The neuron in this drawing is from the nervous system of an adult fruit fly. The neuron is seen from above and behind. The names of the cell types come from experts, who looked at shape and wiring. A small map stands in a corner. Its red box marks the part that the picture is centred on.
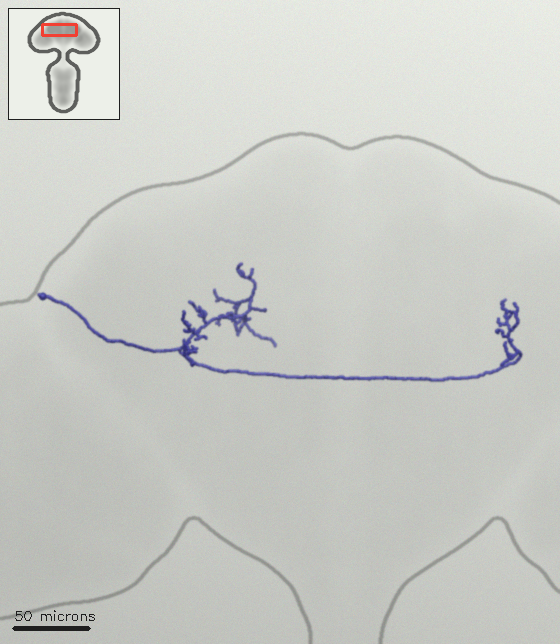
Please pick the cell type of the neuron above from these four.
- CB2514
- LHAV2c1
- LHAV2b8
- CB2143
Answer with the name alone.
CB2514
